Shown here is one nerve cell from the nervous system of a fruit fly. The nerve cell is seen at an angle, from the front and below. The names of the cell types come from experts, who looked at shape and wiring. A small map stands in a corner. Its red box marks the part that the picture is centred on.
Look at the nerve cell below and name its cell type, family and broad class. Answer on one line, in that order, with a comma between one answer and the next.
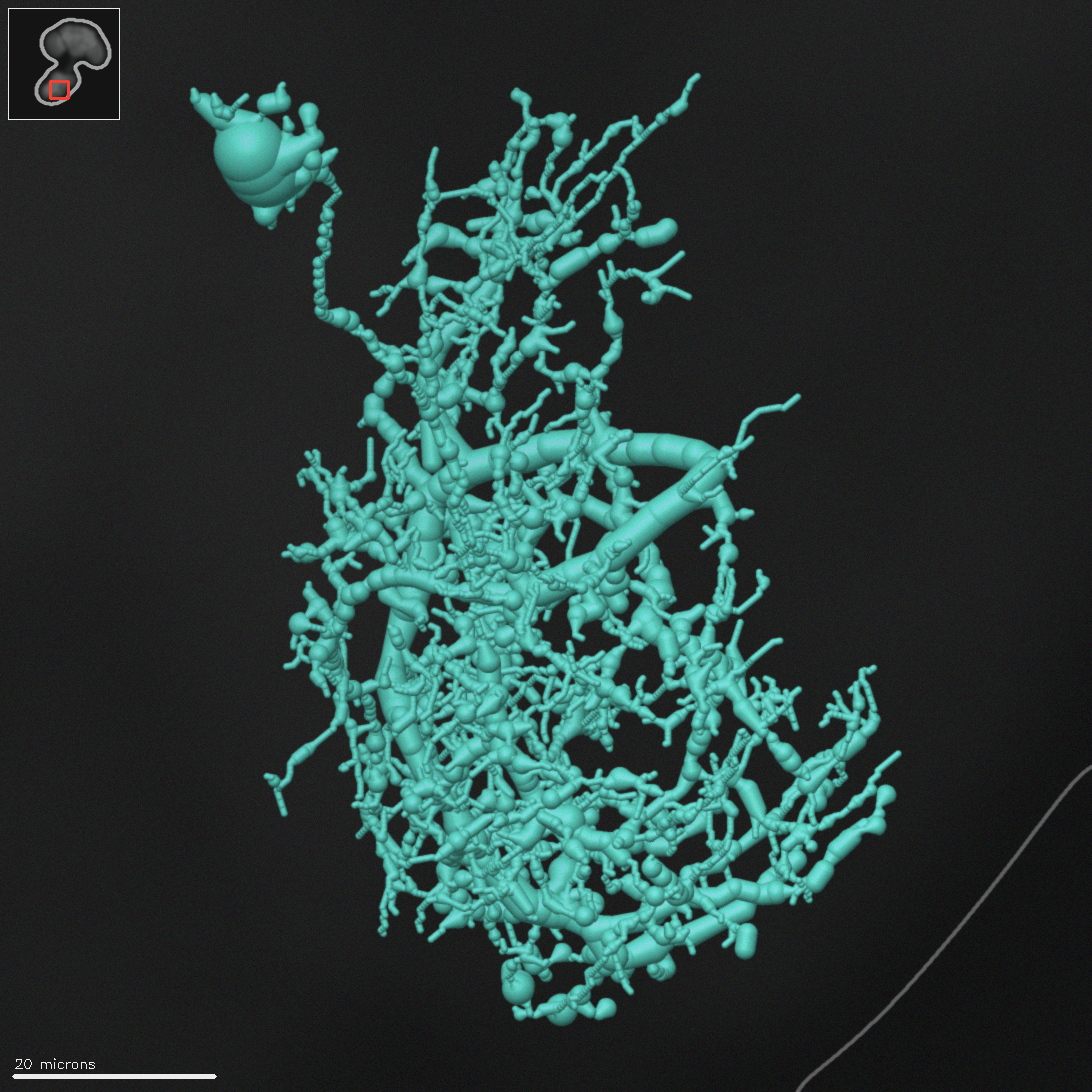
IN13B010, hemilineage 13B, nerve-cord intrinsic neuron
